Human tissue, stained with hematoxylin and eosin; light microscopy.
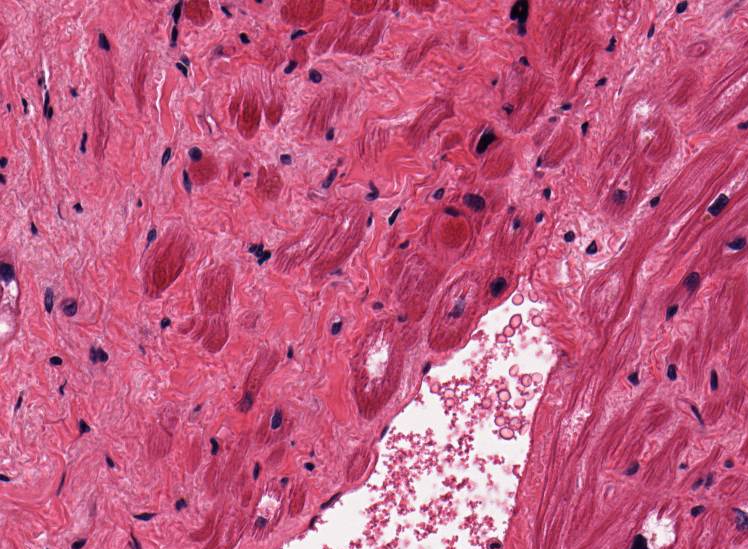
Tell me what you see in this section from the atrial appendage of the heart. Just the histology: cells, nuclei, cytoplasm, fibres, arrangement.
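So, across the left and centre I see bundles of smooth muscle cut in several planes, separated by collagenous stroma. That stroma is wavy pink collagen fibres with scattered small dark nuclei. Along the right side, a continuous band of smooth muscle fibres runs diagonally from upper right toward lower centre. No epithelium or glands appear anywhere.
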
